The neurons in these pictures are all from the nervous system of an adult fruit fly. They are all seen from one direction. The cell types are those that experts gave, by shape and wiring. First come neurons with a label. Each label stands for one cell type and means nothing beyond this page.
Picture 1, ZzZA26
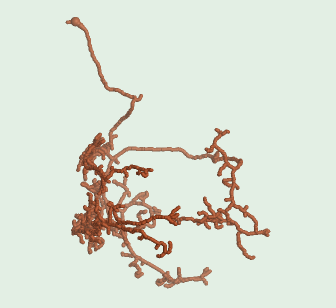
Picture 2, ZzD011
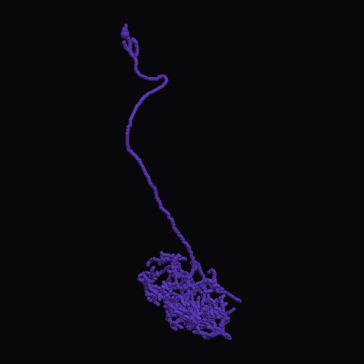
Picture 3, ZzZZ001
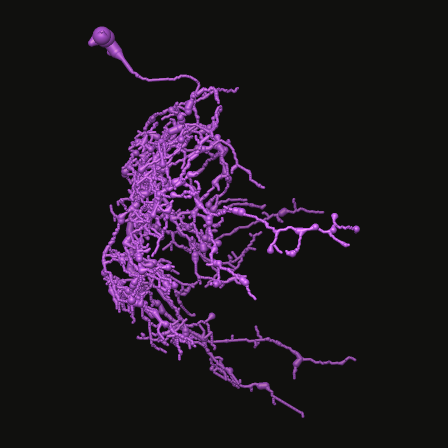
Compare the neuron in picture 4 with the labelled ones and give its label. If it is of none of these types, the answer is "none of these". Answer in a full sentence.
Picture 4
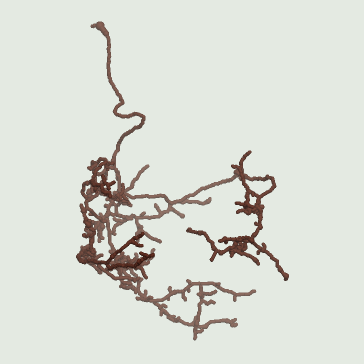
It belongs to ZzZA26.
